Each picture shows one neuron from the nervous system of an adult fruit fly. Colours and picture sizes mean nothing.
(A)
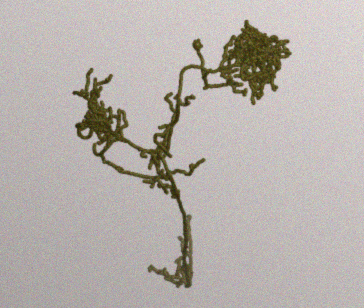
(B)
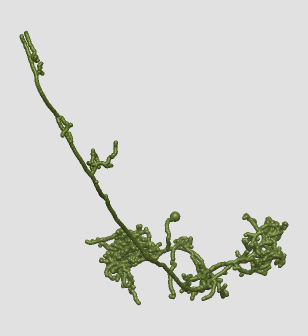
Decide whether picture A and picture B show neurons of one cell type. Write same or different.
same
